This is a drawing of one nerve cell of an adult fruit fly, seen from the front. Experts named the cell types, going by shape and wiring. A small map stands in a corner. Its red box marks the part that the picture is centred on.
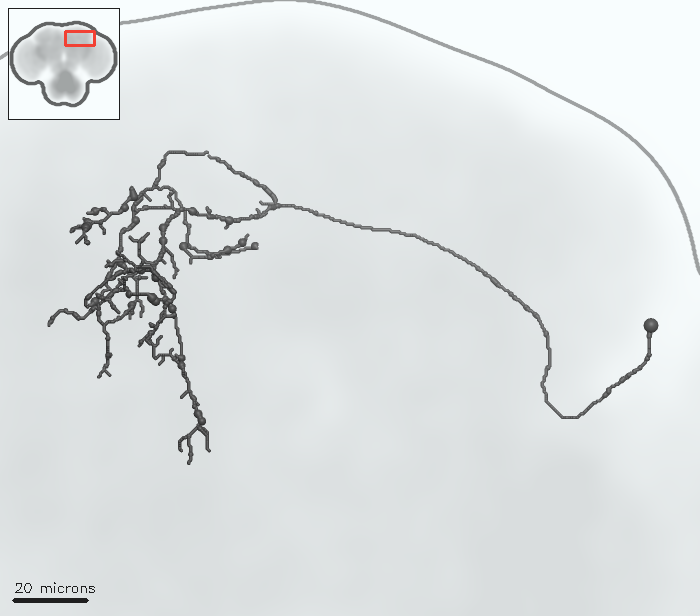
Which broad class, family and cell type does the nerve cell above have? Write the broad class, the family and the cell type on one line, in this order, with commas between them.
central-brain intrinsic neuron, hemilineage SIPa1_ventral, CB1361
